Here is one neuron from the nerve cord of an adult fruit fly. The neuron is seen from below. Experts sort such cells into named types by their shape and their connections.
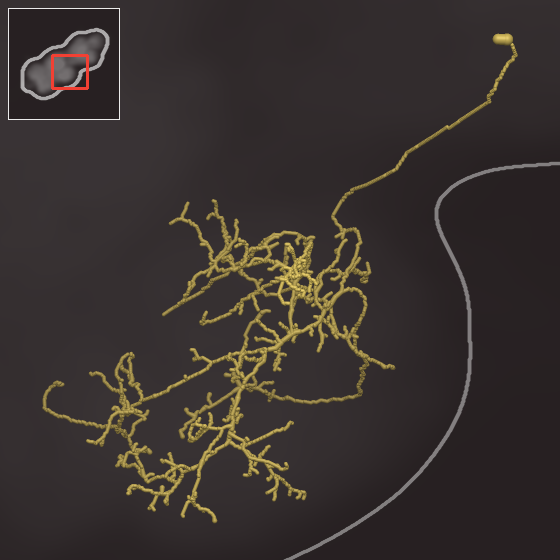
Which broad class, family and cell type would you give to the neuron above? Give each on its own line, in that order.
nerve-cord intrinsic neuron
hemilineage 03A
IN03A075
